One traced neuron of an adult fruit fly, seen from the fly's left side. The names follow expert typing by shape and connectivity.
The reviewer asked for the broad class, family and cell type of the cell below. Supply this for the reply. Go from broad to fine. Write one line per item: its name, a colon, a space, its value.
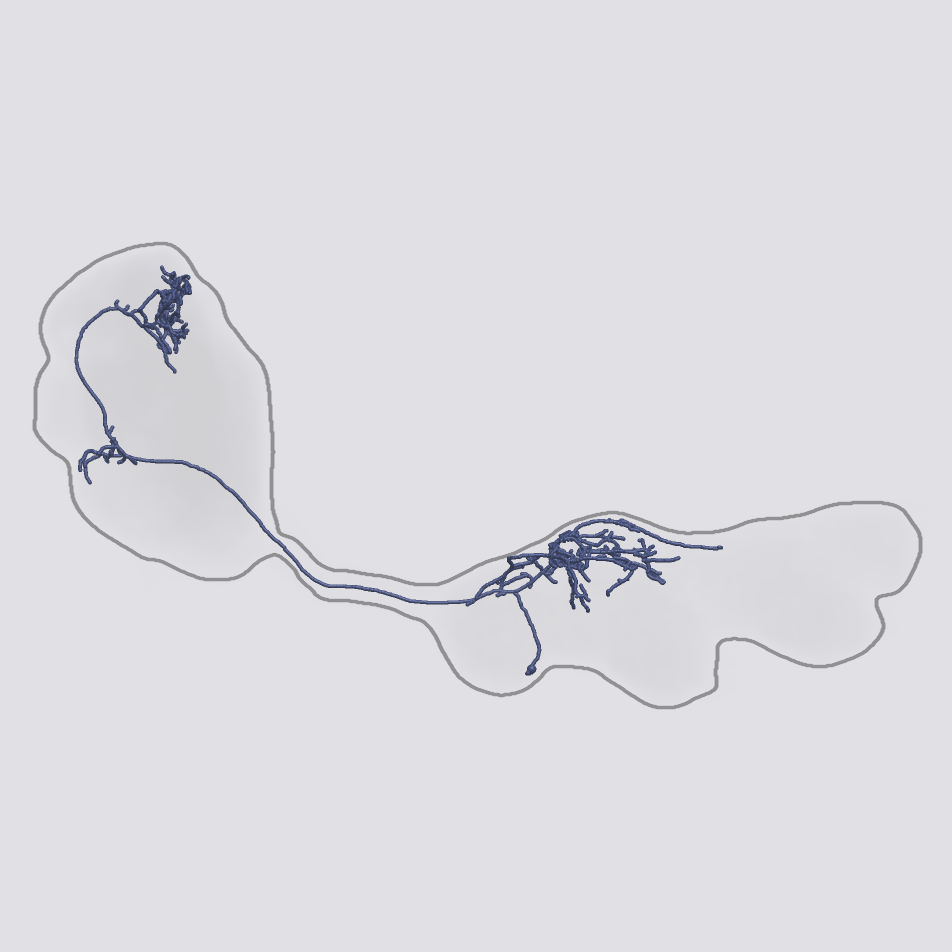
broad class: ascending neuron
family: hemilineage 27X
cell type: AN27X009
